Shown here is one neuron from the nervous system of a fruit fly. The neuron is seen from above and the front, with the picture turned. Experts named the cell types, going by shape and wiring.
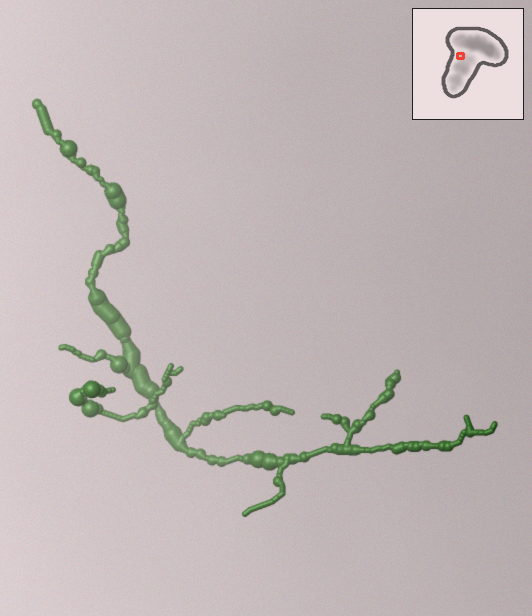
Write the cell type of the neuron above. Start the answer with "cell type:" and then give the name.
cell type: LgLG3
